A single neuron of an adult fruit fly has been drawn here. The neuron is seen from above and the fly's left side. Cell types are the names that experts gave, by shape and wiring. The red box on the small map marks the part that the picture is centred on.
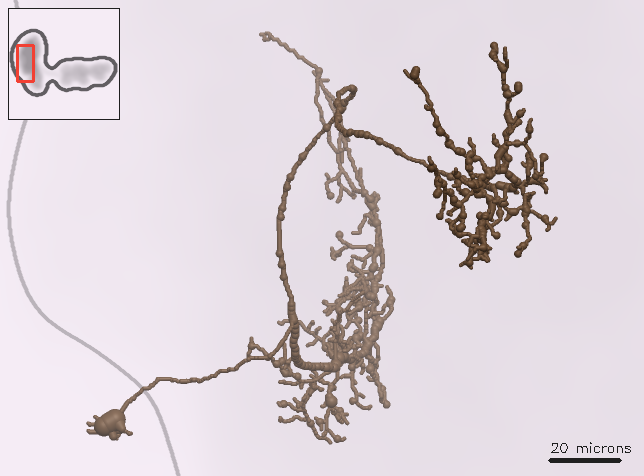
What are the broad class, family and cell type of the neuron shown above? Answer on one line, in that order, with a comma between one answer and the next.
central-brain intrinsic neuron, hemilineage ALv1, Z_vPNml1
